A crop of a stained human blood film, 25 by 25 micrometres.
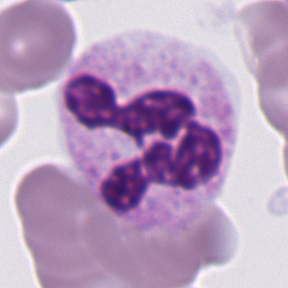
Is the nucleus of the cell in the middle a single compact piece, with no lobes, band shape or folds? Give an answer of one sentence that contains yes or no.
No, what the nucleus shows is division into distinct lobes or segments.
